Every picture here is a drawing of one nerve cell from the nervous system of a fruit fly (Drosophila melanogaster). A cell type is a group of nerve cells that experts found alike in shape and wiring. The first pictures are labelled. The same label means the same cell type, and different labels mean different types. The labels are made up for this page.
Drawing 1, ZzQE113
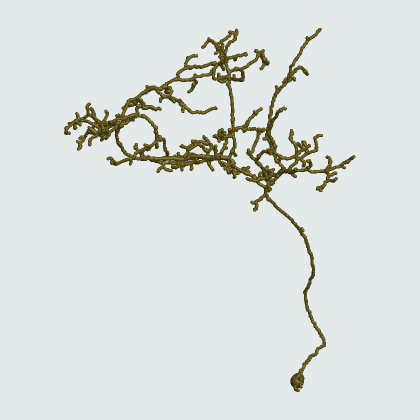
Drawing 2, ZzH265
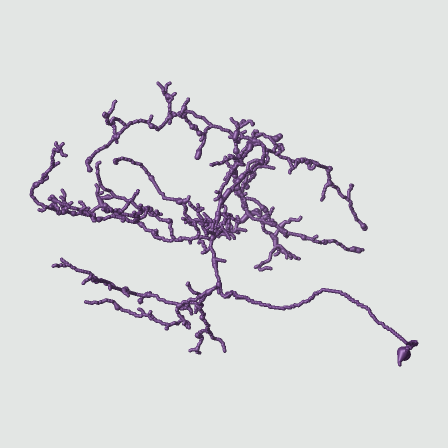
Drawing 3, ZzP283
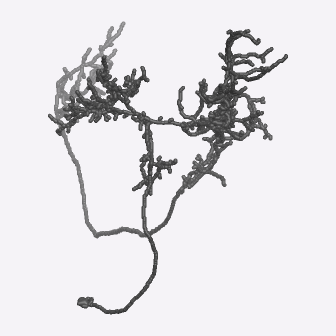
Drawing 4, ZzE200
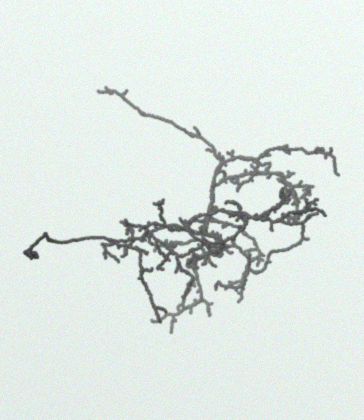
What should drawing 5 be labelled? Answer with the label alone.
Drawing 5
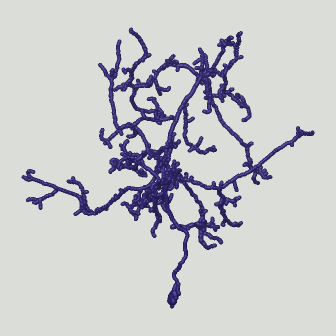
ZzE200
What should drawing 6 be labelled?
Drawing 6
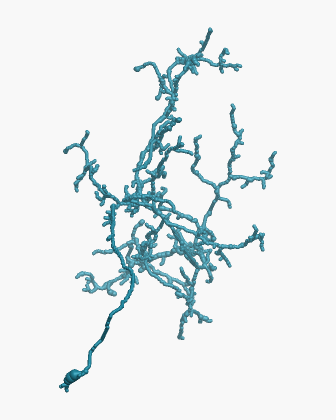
ZzH265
